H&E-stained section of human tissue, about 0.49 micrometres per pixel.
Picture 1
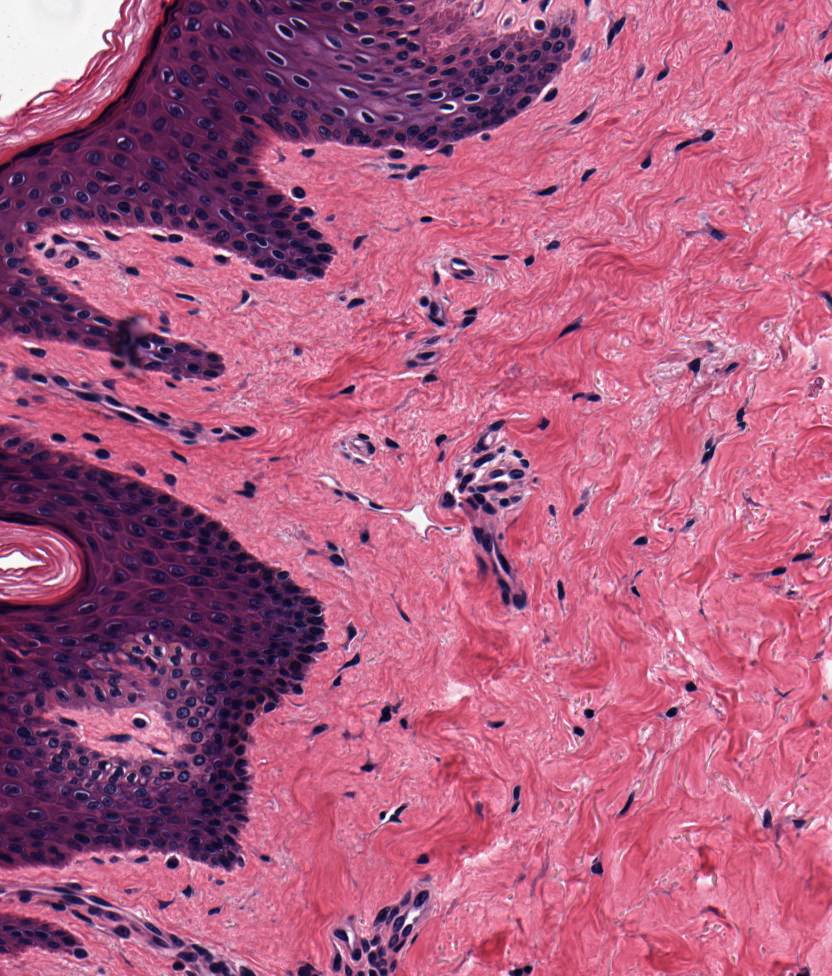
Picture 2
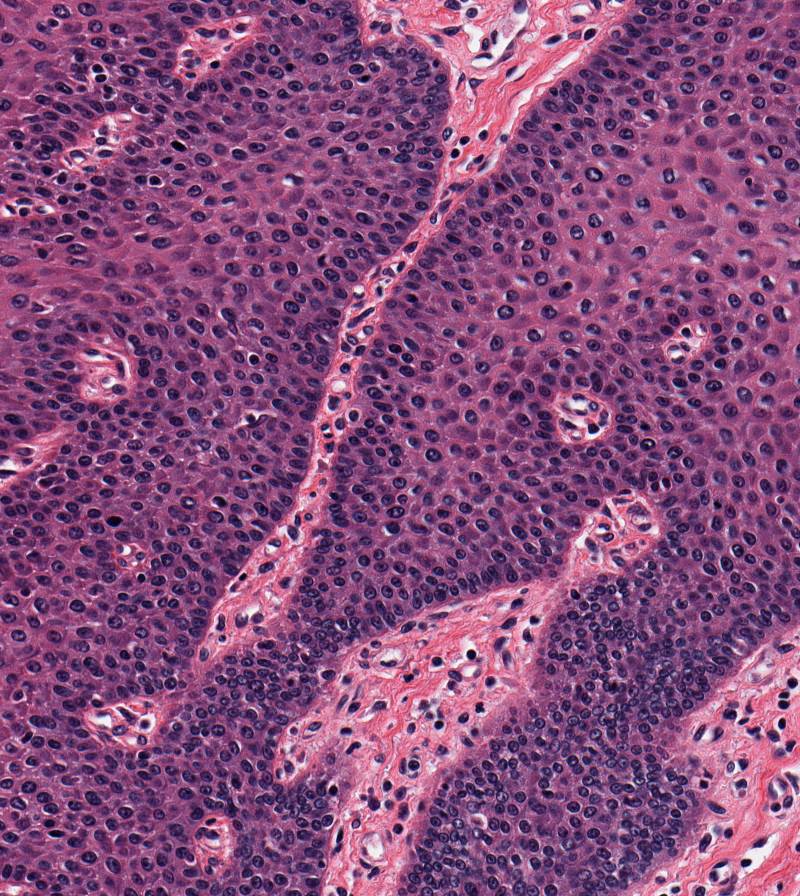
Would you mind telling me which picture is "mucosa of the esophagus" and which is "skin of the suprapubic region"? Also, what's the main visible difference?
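Skin of the suprapubic region appears in picture 1, and mucosa of the esophagus in picture 2. In picture 1, stratified squamous epithelium runs along the left edge, with connective tissue to the right. A thin, compact layer of pink keratin covers the epithelial surface at the top left corner. Long, broad rete ridges project rightward into the connective tissue beneath. Along the epithelial-stromal junction, the basal cells have crowded nuclei, darker than those of the cells above. Picture 2 is mostly broad sheets of stratified squamous epithelium split by narrow bands of pink stroma. Beside each stromal band, small, crowded cells with dark nuclei form a darker basal zone; farther away, cells are larger, with more pink cytoplasm and more widely spaced oval nuclei. Small round stromal cores with capillaries, cut in cross section, lie scattered within the sheets.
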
